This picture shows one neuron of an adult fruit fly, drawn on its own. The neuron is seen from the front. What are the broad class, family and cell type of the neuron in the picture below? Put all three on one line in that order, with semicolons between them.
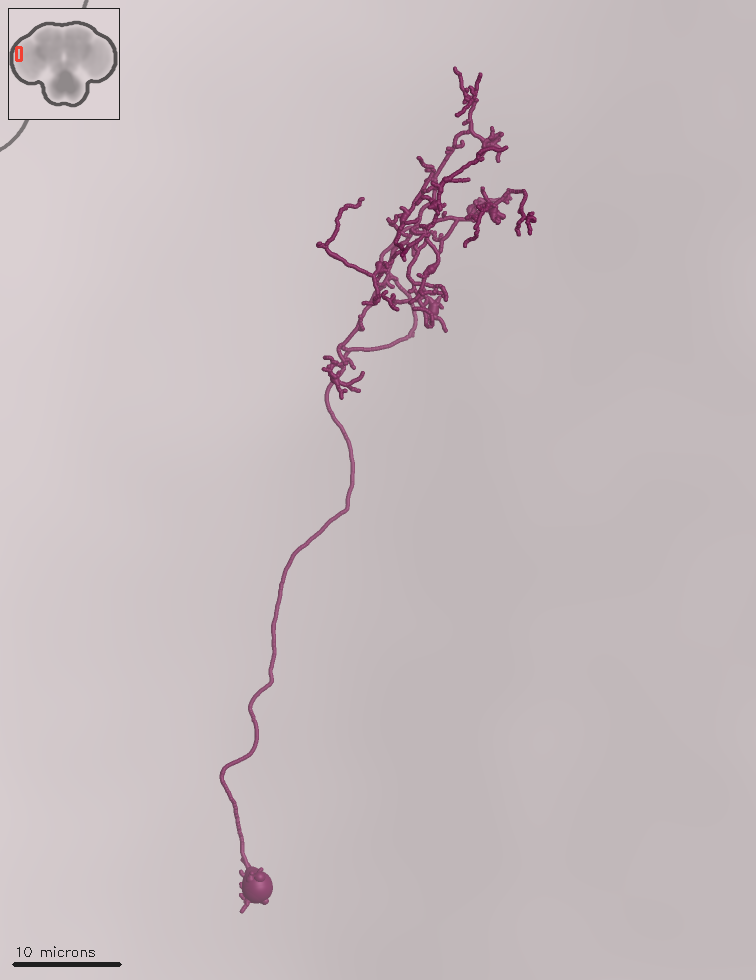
optic-lobe intrinsic neuron; Cm; Cm4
